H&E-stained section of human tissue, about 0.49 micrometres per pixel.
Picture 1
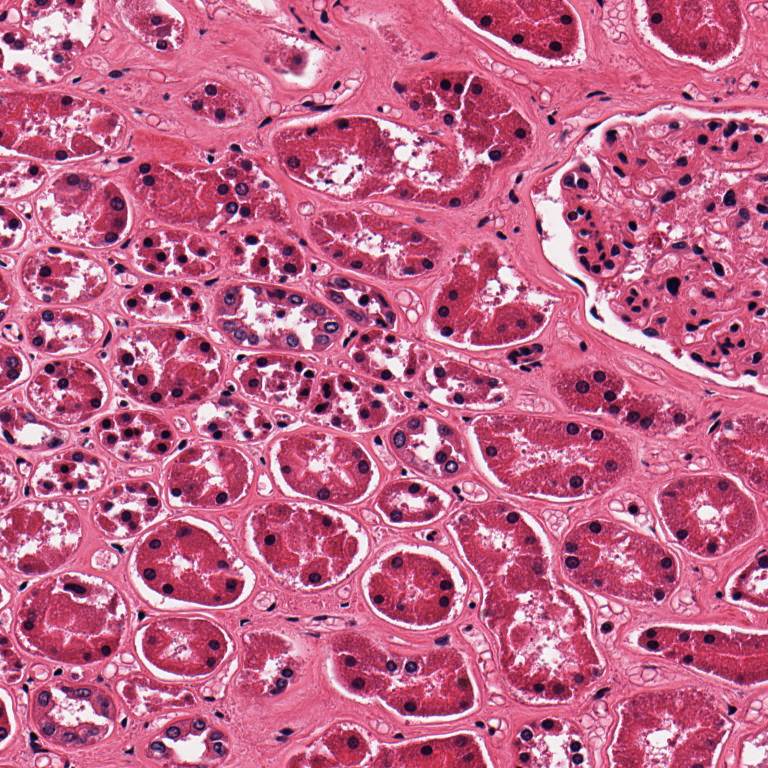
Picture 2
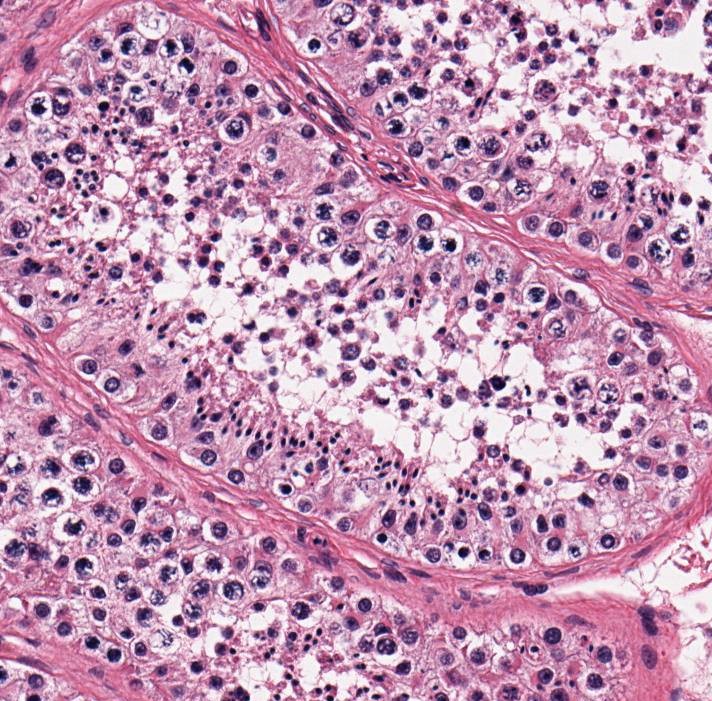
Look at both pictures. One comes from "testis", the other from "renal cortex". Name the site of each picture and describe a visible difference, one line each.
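Site of picture 1: renal cortex. The tubules are lined by a single layer of cells with deeply eosinophilic granular cytoplasm.
Site of picture 2: testis. The tubules are lined by a stratified epithelium many cell layers thick, extending from the wall toward the centre.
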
